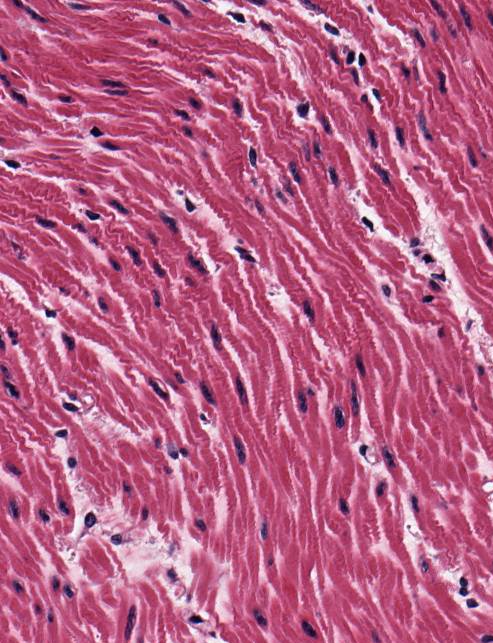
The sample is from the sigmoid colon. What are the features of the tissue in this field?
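Muscle fibres run side by side in parallel, gently curving bundles across the whole field. Many fibres have a wavy, crinkled outline along their length. No fat cells are present, and no epithelium is present in the field.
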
